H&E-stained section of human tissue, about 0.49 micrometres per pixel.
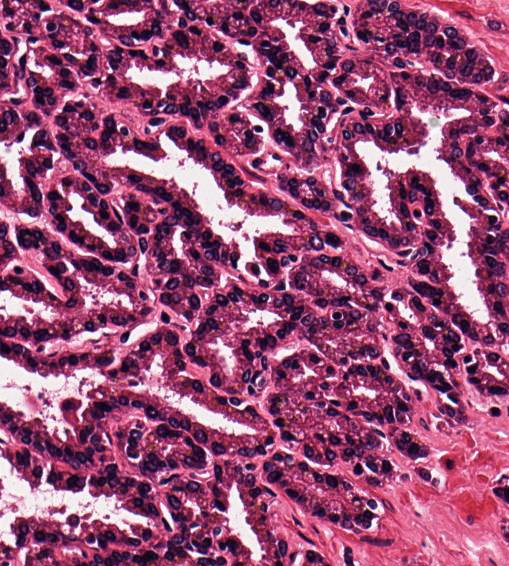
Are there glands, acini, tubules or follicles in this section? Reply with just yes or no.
Yes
